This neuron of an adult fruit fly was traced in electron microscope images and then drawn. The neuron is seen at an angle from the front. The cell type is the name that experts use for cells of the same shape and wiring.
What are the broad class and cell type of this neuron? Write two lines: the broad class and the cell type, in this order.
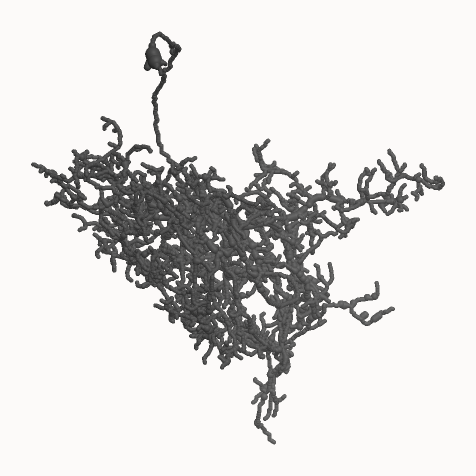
central-brain intrinsic neuron
LAL018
